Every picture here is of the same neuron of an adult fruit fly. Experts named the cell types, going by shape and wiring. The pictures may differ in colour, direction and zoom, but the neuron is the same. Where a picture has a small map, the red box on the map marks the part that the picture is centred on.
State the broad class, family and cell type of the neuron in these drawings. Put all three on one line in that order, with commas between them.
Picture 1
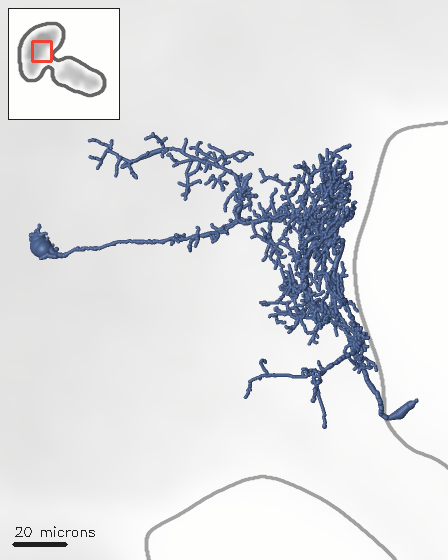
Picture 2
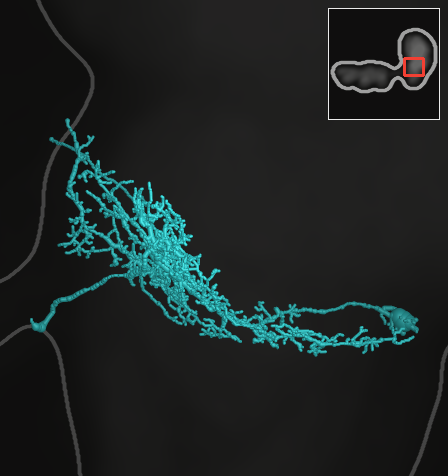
motor neuron of the brain, hemilineage MX12, GNG314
